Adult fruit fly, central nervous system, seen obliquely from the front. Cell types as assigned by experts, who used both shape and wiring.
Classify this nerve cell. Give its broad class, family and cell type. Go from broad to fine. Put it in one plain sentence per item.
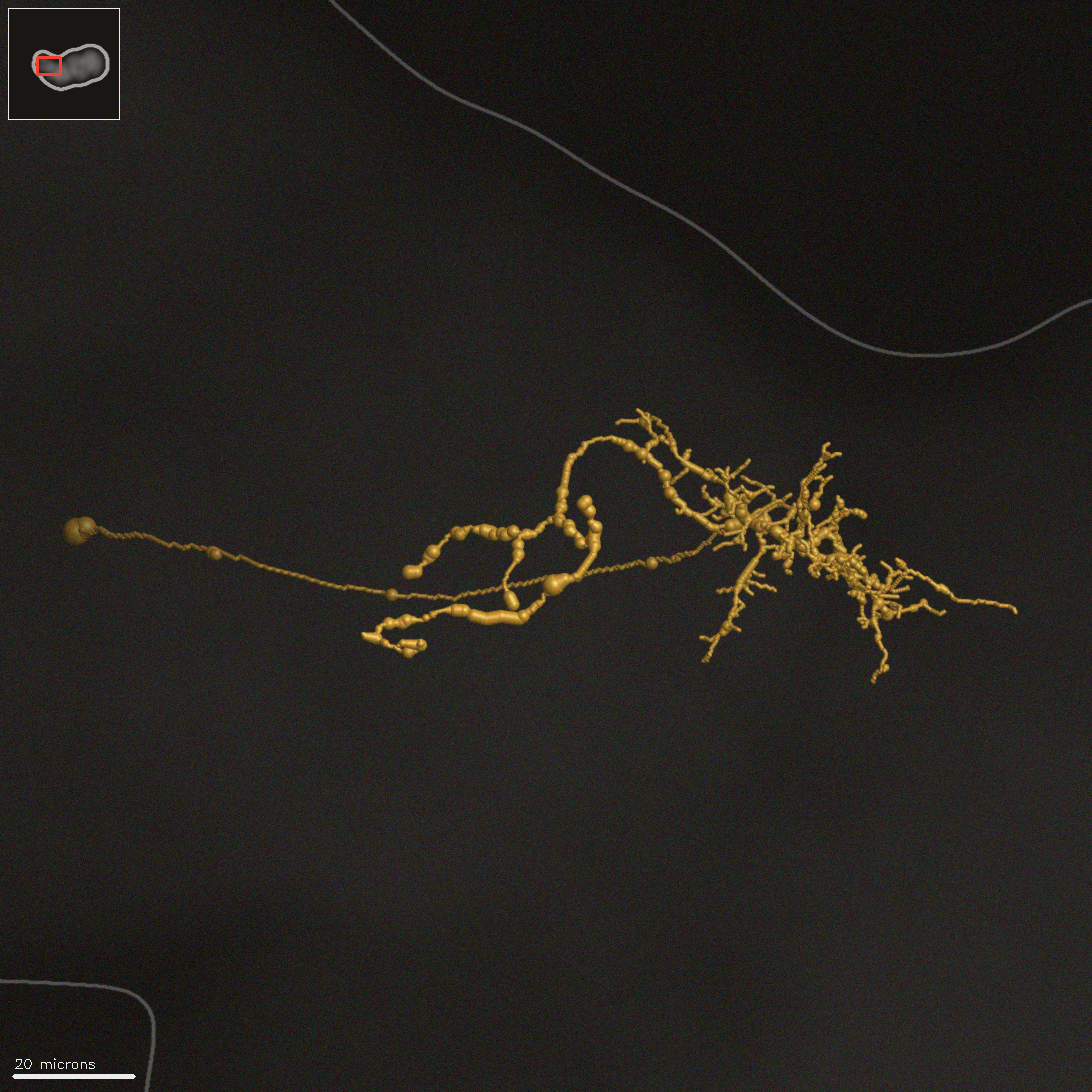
A nerve-cord intrinsic neuron of hemilineage 06A, type IN06A061.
